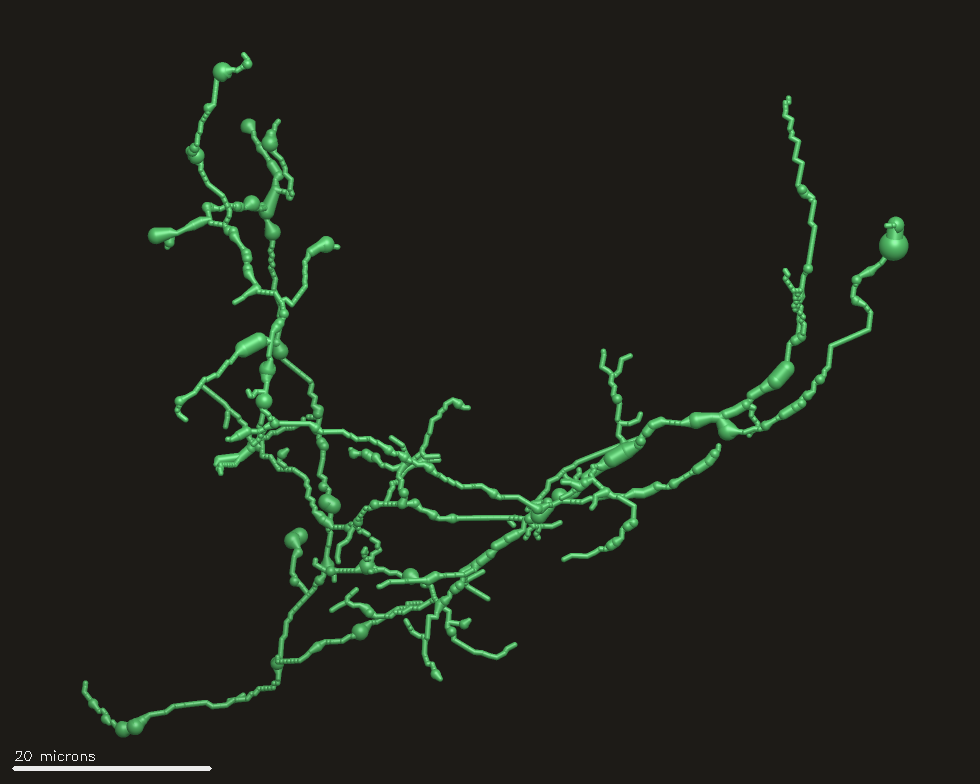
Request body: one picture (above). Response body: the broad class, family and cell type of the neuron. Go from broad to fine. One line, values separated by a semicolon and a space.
nerve-cord intrinsic neuron; hemilineage 20A.22A; IN20A.22A092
